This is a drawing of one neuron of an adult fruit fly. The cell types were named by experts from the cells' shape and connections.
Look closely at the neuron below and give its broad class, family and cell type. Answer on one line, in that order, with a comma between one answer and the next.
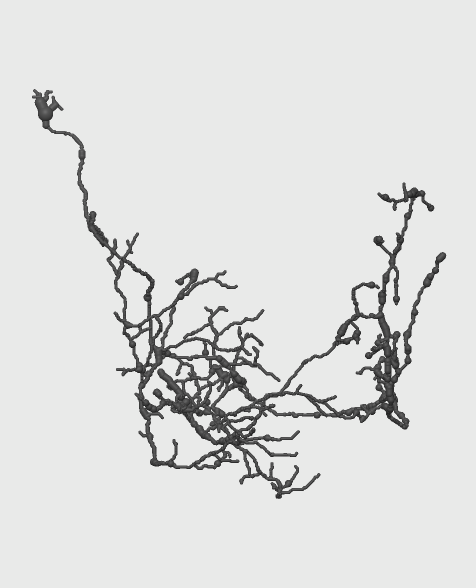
nerve-cord intrinsic neuron, hemilineage 01A, IN01A039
